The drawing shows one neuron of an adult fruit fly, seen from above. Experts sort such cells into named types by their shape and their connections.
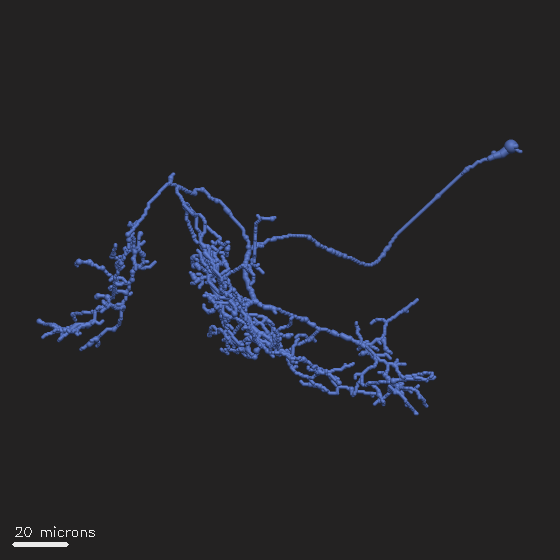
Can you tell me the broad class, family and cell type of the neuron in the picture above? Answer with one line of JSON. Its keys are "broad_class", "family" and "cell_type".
{"broad_class": "central-brain intrinsic neuron", "family": "hemilineage VLPa1_medial", "cell_type": "SMP161"}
